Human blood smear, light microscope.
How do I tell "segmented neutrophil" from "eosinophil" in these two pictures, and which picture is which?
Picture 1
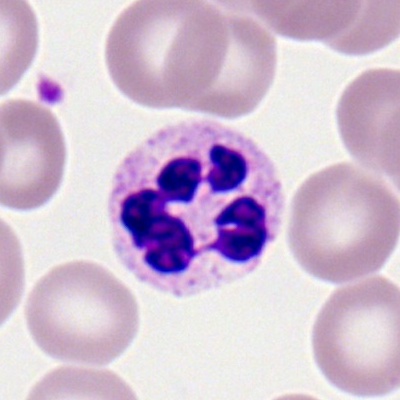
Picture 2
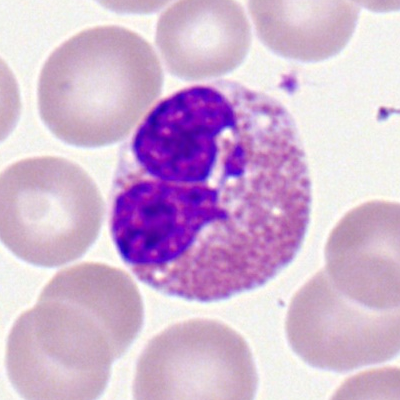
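Picture 1 shows a segmented neutrophil, and picture 2 shows an eosinophil. Look at the nuclei first: the segmented neutrophil's nucleus is split into four or more separate lobes, set in a ring around a pale central area of cytoplasm, while the eosinophil's nucleus has two lobes, lying toward the left side of the cell.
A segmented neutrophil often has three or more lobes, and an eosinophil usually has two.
In the segmented neutrophil the cytoplasm is plentiful, pale pink-lilac and filled with fine, small pinkish-violet granules.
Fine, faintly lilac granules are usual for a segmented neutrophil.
The eosinophil has a smoothly rounded to oval outline, and its chromatin is dark purple and coarsely clumped.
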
